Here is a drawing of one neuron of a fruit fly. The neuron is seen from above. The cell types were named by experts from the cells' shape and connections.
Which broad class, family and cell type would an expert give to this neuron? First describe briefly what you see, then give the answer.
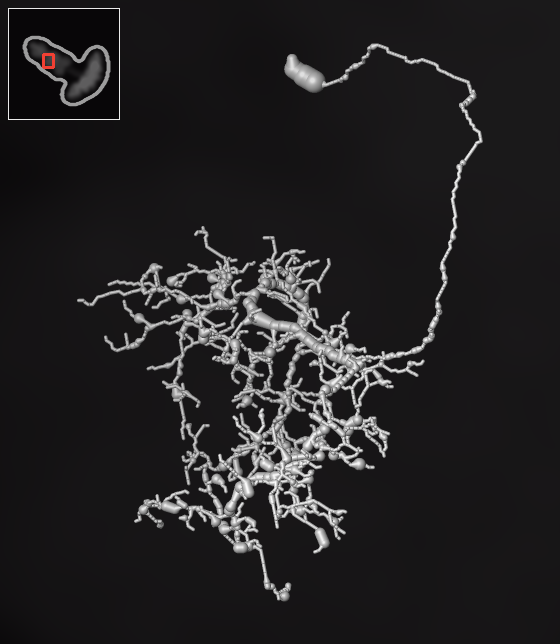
It lies in the nerve cord. The cell body can be seen at the top of the picture. The picture shows more than a hundred branch ends. It is a nerve-cord intrinsic neuron. Its family is hemilineage 12B. It is of cell type IN12B037_a.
